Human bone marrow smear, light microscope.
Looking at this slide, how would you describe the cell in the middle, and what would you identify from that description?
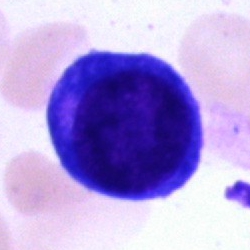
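See how little cytoplasm there is, just a narrow rim, widest on the left. The chromatin's dark and densely stained. No granules or vacuoles show up in the cytoplasm. It's a proerythroblast.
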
